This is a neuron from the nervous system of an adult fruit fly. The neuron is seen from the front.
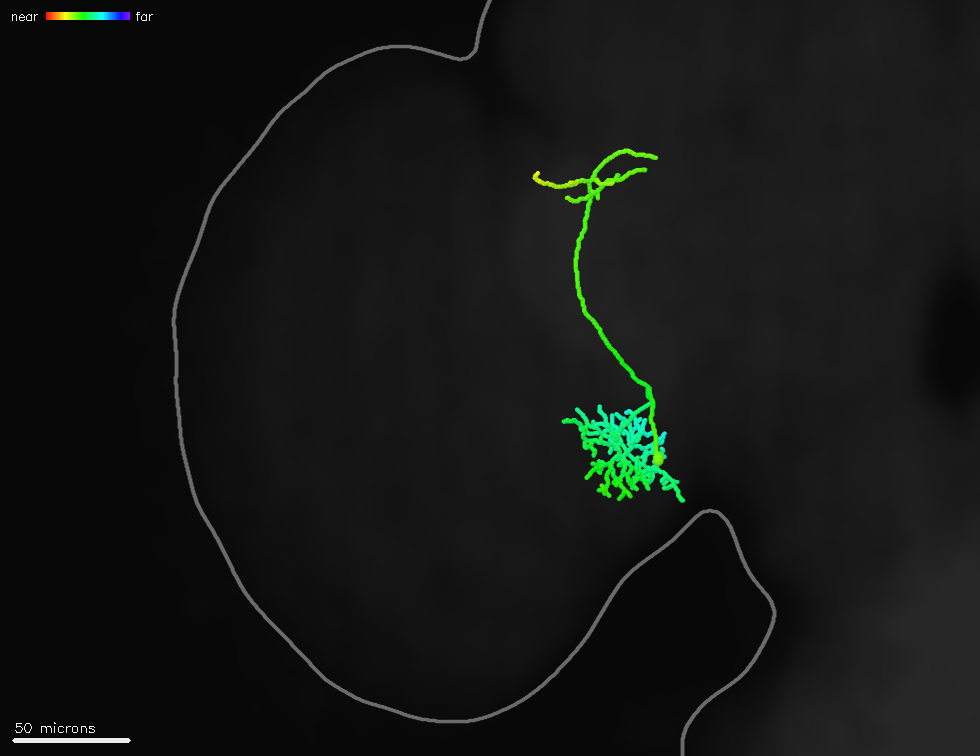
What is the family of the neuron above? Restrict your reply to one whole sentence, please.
Within family LC is found this neuron.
